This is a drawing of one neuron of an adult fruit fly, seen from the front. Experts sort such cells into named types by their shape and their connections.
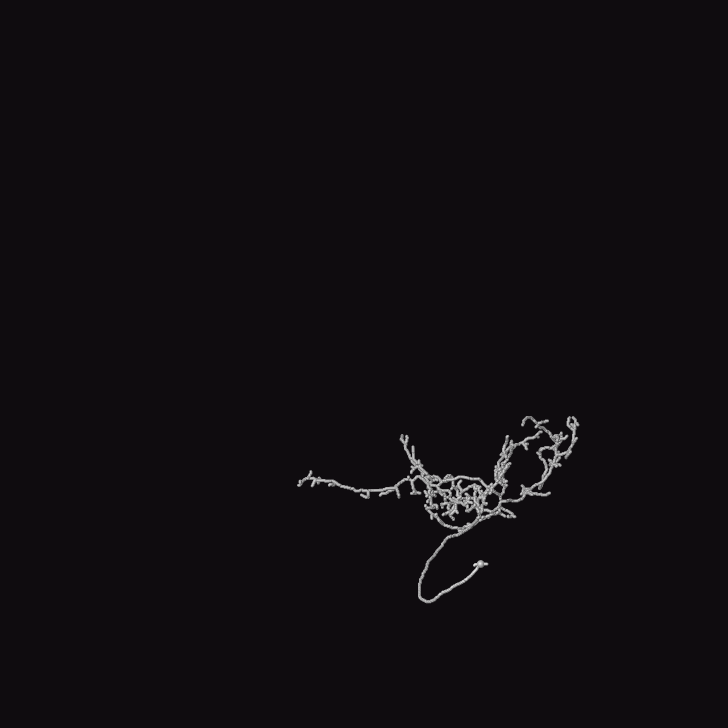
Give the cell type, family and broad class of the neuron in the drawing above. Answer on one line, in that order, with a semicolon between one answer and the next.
AMMC021; hemilineage MD3; central-brain intrinsic neuron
